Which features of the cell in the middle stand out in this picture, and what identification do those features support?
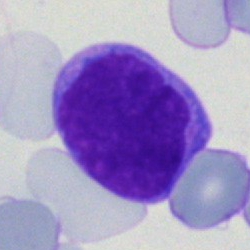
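Oval cell, smooth outline. Nucleus occupies nearly all of the cell; cytoplasm reduced to a narrow rim. Chromatin finely granular, evenly distributed. Cytoplasm blue. Cell: blast.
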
